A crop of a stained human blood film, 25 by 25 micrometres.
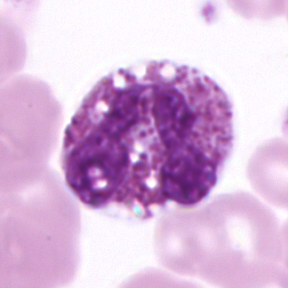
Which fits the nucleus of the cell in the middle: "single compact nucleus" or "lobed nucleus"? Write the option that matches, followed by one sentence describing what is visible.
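Lobed nucleus. The nucleus forms two large lobes, one on the left and one on the right.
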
